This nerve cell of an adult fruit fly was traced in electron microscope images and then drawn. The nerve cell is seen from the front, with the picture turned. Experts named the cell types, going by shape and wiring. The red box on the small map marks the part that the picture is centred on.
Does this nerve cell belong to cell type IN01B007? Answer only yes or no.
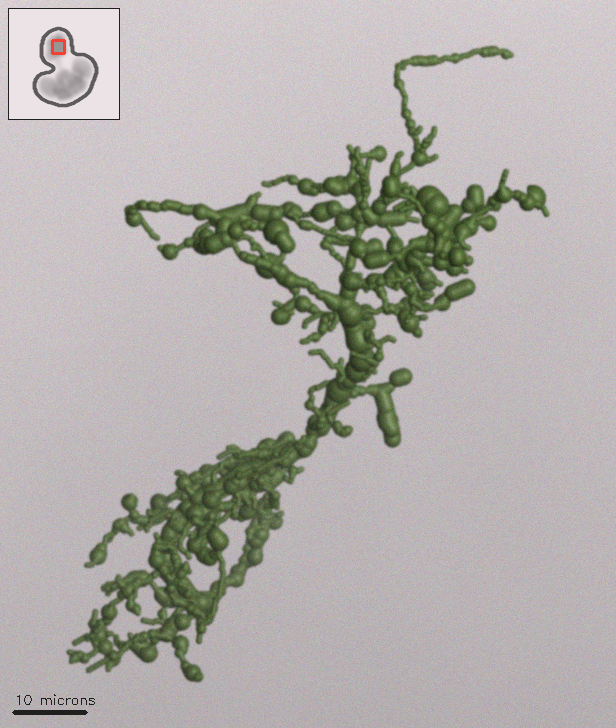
yes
